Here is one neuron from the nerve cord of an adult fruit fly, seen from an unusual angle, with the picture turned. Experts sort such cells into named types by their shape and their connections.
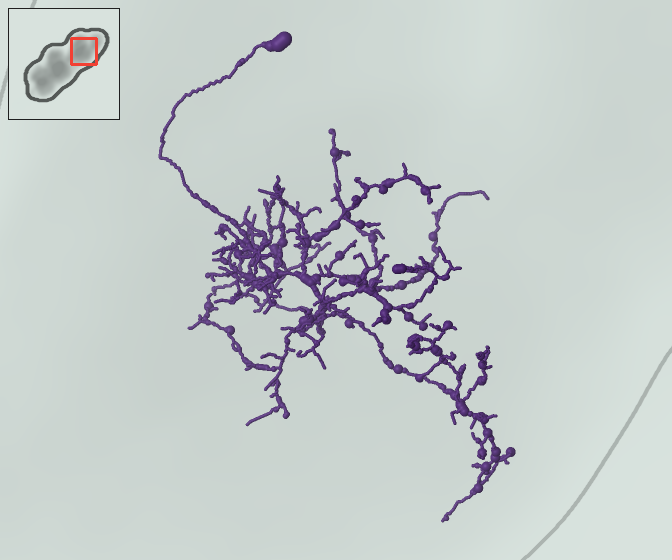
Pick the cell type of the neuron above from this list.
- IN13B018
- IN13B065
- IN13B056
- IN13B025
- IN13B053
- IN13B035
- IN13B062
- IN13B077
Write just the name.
IN13B077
